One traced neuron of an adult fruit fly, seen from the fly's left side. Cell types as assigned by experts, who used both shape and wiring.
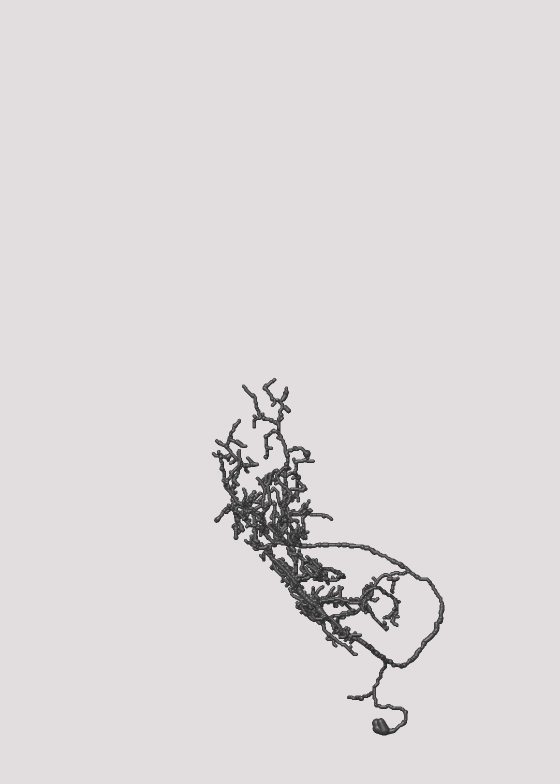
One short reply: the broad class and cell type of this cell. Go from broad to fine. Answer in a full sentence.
A central-brain intrinsic neuron, type FLA017.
